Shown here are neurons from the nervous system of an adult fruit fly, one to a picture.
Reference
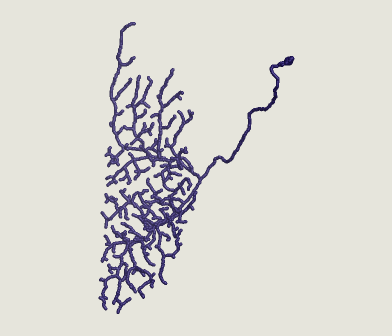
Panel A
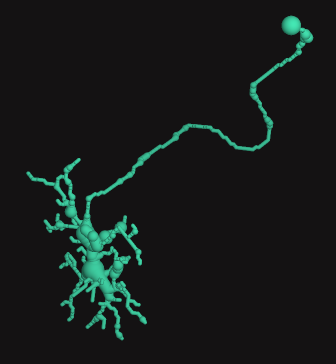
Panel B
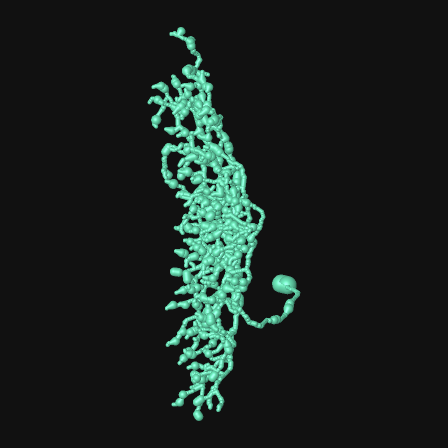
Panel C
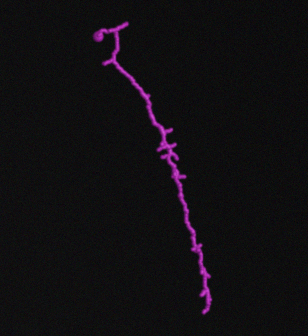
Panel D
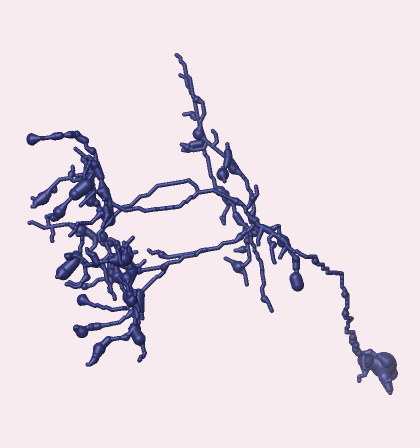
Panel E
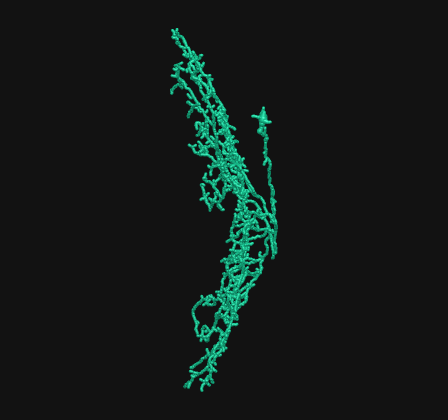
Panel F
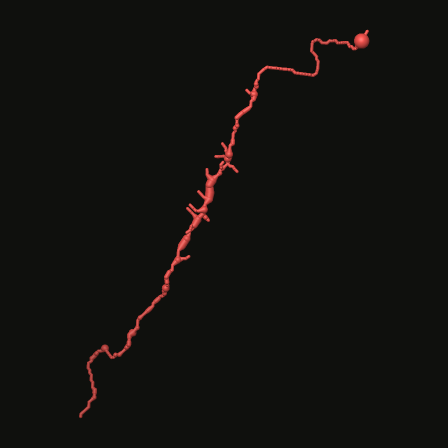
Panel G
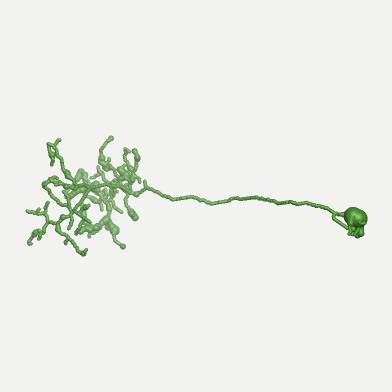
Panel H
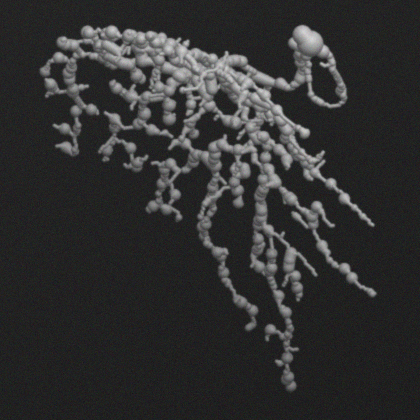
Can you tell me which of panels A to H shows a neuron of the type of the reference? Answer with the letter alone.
H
